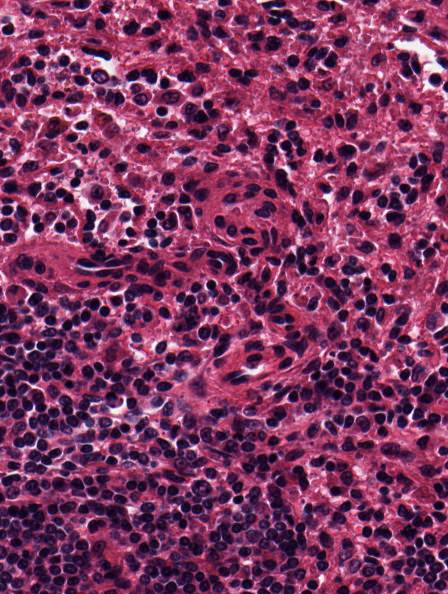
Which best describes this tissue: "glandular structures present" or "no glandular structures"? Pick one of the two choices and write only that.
No glandular structures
